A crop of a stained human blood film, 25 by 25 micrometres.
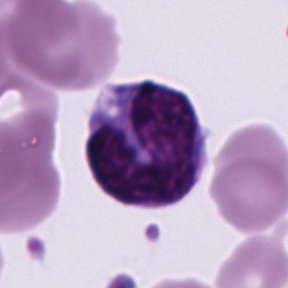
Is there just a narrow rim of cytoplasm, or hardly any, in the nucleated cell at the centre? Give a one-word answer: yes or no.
Yes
